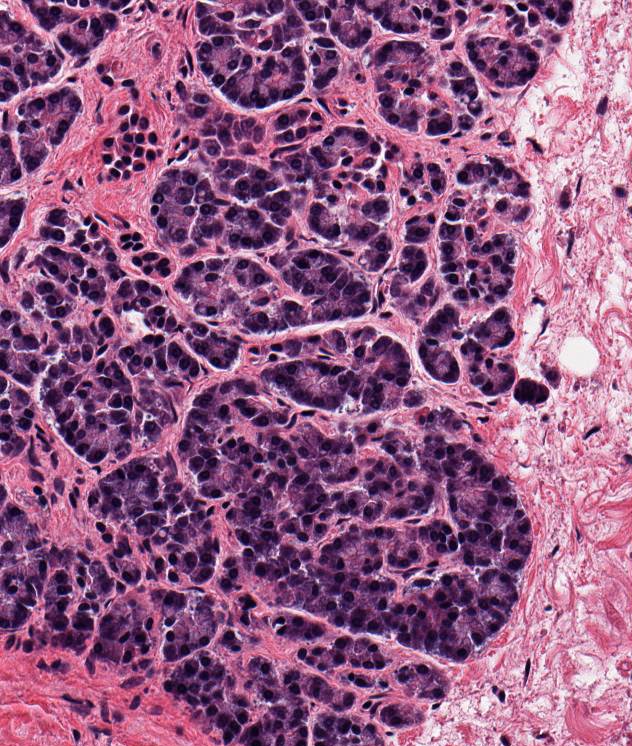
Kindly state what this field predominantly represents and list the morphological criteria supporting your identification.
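Main tissue: exocrine pancreas, in the left and central field. Closely packed epithelial cells form rounded nests and lobules, split apart by thin bands of pink collagen.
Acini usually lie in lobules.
Nuclei round, dark, fairly uniform in size; cytoplasm moderate in amount, granular, purple.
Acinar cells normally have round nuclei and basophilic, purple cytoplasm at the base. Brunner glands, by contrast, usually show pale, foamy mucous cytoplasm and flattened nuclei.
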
